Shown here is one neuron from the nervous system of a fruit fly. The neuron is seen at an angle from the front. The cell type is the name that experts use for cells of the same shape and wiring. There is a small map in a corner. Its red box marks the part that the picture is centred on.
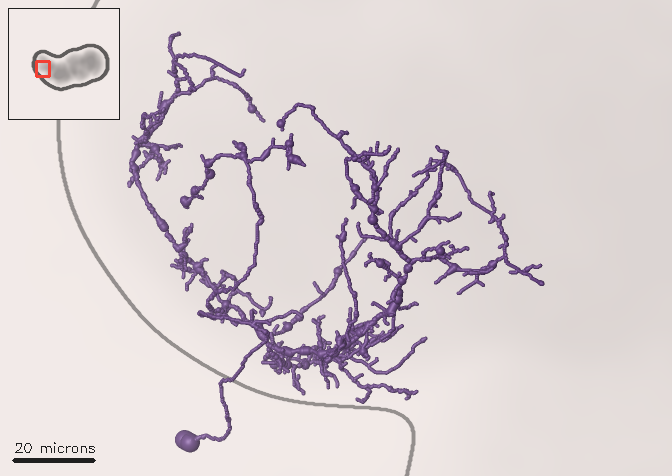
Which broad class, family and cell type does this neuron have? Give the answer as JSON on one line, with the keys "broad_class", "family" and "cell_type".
{"broad_class": "nerve-cord intrinsic neuron", "family": "hemilineage 16B", "cell_type": "IN16B082"}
